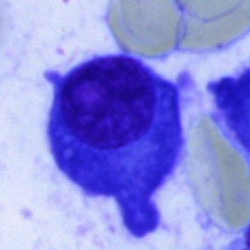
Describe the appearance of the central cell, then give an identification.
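Finely stippled, dark purple chromatin fills the nucleus, without coarse clumping. In the upper left of the nucleus lies a paler rounded area. The cytoplasm forms a band that is broader beneath the nucleus than above it. From the lower edge of the cell a rounded bleb of cytoplasm projects. This is a plasma cell.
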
